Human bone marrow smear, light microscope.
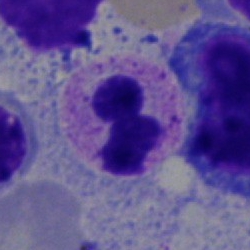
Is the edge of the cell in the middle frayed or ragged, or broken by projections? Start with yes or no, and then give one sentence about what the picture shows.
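No. The cell outline is round and smooth.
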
